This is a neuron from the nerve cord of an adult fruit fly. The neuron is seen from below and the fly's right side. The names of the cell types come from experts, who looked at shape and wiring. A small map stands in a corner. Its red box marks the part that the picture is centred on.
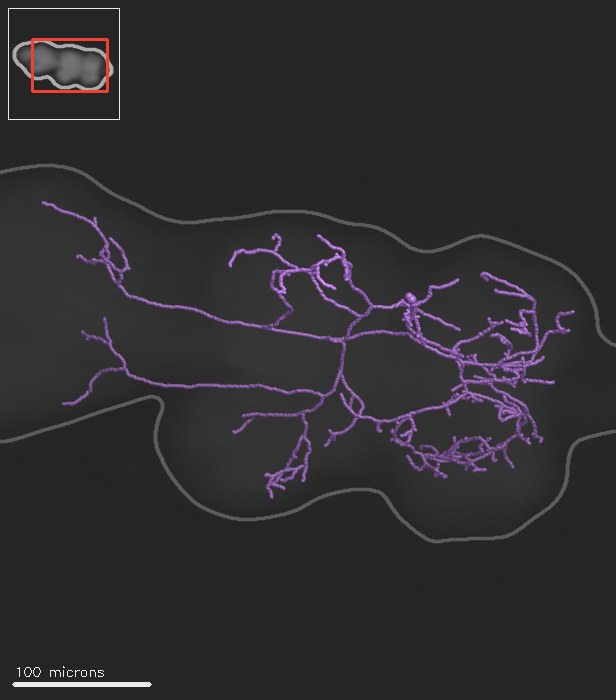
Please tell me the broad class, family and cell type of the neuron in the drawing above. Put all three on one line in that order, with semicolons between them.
nerve-cord intrinsic neuron; hemilineage 12A; IN12A027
